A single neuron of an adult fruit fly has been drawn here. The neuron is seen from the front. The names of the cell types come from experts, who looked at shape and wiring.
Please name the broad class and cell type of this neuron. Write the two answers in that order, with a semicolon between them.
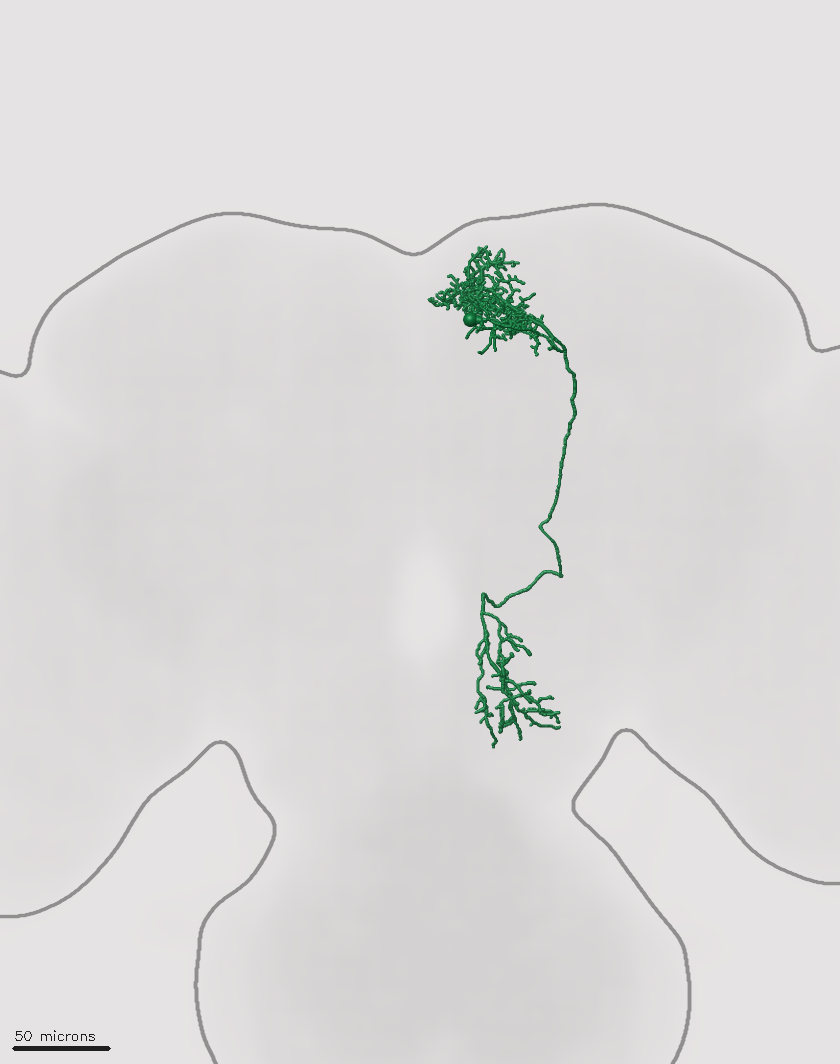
central-brain intrinsic neuron; SMP603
